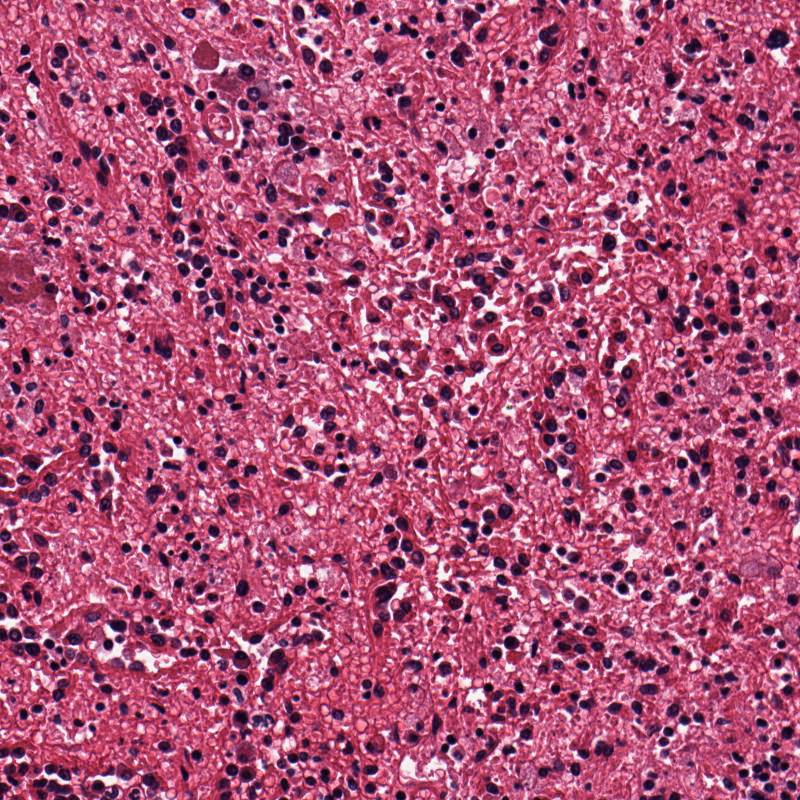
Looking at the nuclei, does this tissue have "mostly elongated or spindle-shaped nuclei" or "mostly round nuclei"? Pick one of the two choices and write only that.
Mostly round nuclei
